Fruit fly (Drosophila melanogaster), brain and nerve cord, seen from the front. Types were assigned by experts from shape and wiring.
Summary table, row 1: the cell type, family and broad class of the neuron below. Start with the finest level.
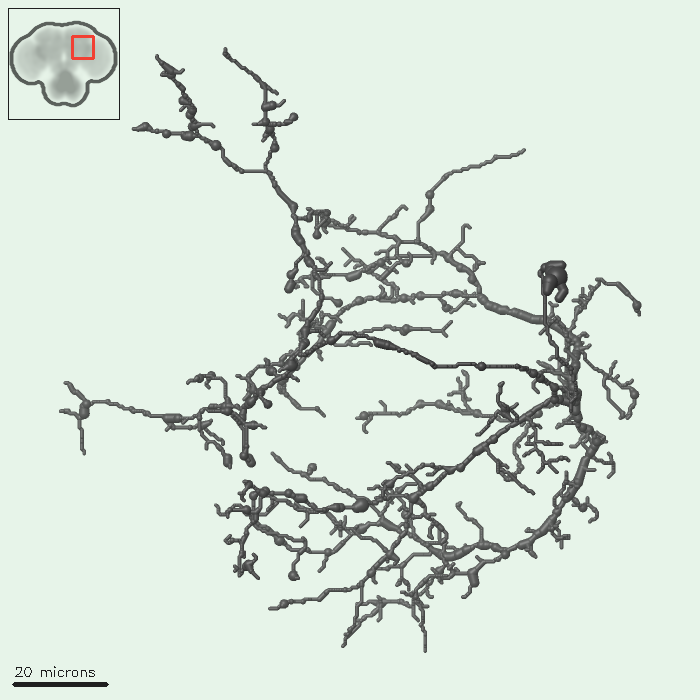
CB4166; hemilineage VLPa1_lateral; central-brain intrinsic neuron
